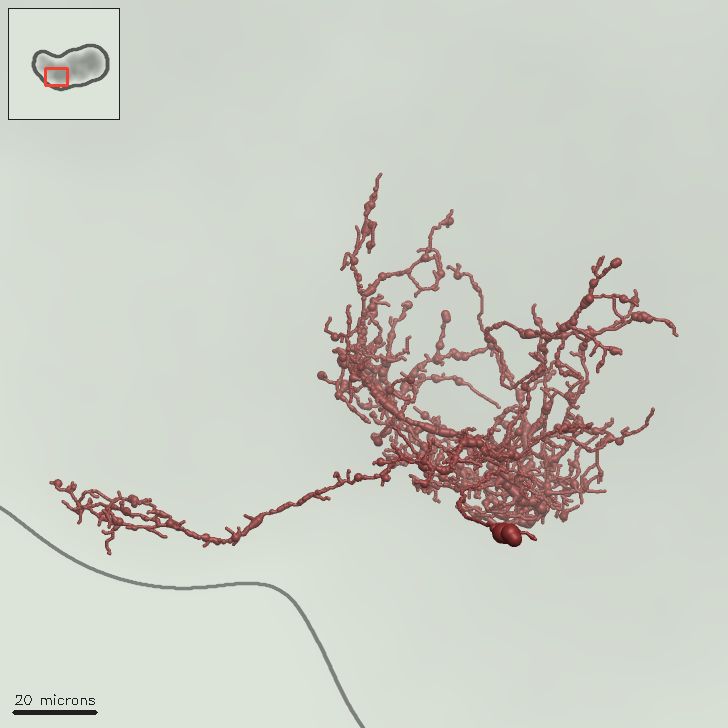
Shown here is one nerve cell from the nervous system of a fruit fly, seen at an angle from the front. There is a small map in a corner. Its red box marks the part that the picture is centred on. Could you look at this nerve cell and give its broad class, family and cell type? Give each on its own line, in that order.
nerve-cord intrinsic neuron
hemilineage 14A
IN14A012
